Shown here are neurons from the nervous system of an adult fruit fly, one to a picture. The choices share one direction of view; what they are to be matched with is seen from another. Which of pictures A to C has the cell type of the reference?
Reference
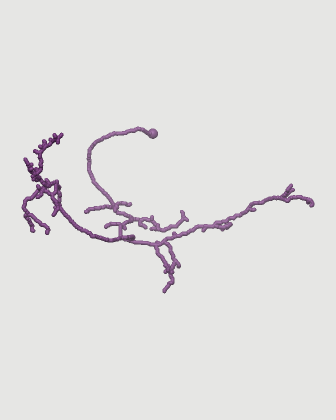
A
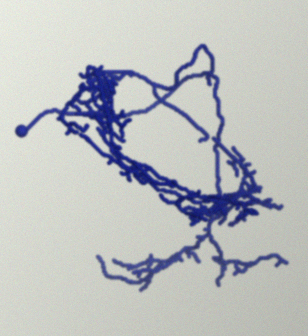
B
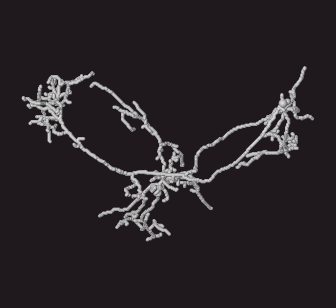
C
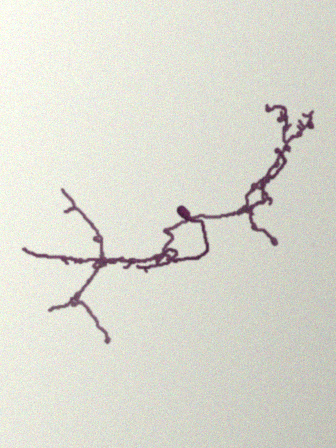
C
